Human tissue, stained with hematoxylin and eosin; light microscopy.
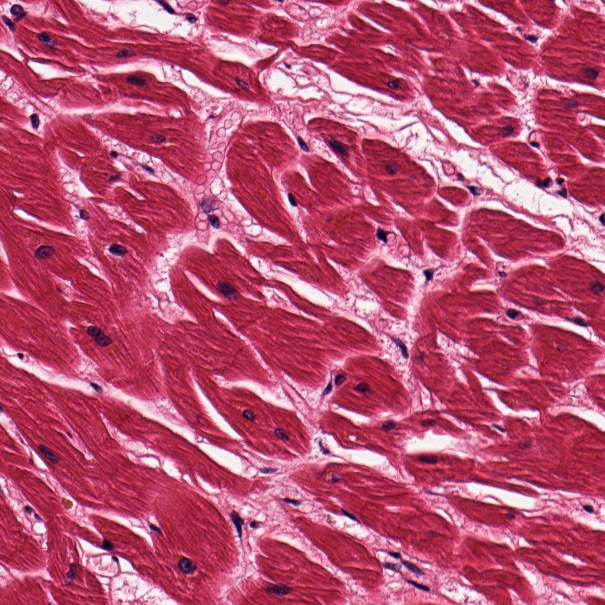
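Left ventricle of the heart: muscle fibres cross the field diagonally, upper left to lower right, many branching to join their neighbours. Their cytoplasm is deeply eosinophilic with faint lengthwise striations, and loose, pale interstitium between them holds small, dark, elongated nuclei.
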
